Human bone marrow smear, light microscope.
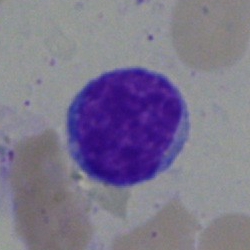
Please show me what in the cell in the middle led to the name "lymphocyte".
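Starting with the outline, it is round and smooth. In the cytoplasm I see no granules.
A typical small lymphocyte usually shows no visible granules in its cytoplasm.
So the lack of granules here goes with the name lymphocyte. The chromatin is dark purple.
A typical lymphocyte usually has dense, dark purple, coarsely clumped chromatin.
That dark purple matches; the chromatin here is also mottled with paler patches. Against the lower left of the cell lie pale unstained red cells.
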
